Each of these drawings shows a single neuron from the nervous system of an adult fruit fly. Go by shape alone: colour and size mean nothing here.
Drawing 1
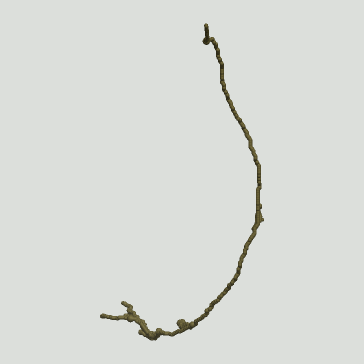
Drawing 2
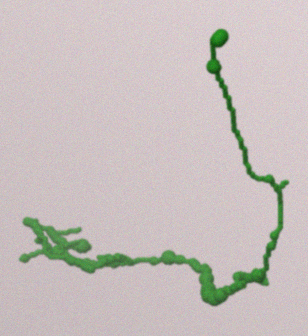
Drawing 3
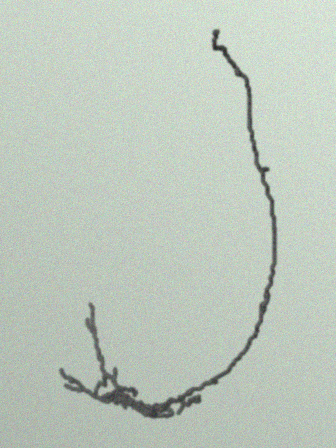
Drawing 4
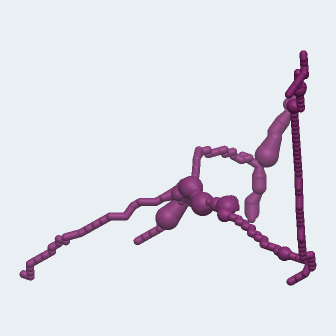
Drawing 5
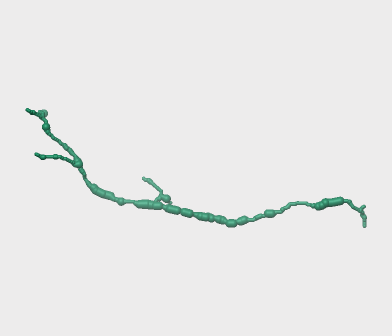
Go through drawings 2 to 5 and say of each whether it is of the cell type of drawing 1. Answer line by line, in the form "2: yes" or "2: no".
2: yes
3: yes
4: no
5: no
